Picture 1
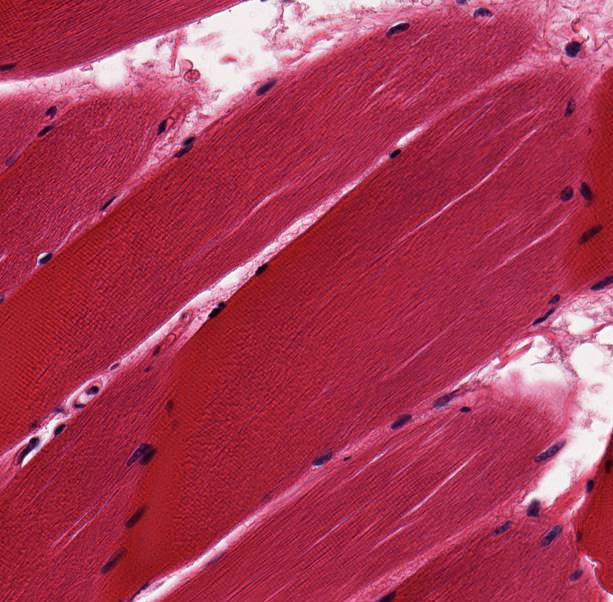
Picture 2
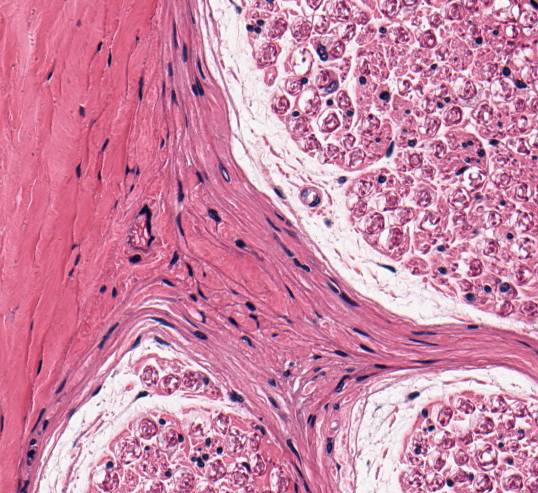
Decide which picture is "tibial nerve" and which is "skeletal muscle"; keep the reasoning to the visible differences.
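Picture 1 shows skeletal muscle, and picture 2 shows tibial nerve. In picture 1 each fibre is a broad, unbranched band of fairly even width along its visible length, with fine, regular cross-striations running transversely and cytoplasm stained a deep, even red with eosin. The muscle fibre nuclei are flattened and elongated and lie at the fibre edges rather than in the centres. Picture 2 instead holds three rounded bundles, at the upper right, lower left and lower right, separated by fibrous tissue and filled with small round profiles cut across, many with a central pink dot within a pale ring. Nuclei in the dense collagen on the left are sparse, thin and elongated.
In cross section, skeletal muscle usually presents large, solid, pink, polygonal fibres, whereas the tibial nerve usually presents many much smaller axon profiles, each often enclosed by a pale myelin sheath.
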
